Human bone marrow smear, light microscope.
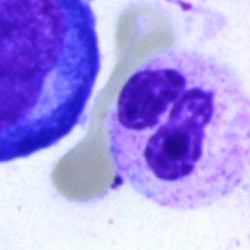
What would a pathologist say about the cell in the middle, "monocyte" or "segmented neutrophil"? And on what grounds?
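Answer: segmented neutrophil. Nucleus in two separate lobes side by side, the lower right lobe larger than the upper left. Cytoplasm plentiful and very pale pink, with fine pink-purple granules scattered through it.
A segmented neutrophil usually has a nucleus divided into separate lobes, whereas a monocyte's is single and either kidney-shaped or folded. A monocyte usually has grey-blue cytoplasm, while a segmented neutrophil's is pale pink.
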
